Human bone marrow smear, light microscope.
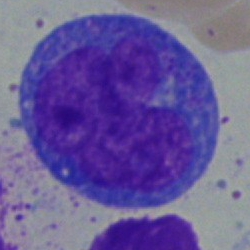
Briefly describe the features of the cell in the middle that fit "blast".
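What goes with a blast here is, first of all, the nucleus: it fills most of the cell.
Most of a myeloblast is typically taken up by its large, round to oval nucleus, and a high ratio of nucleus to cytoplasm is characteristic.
Look at the chromatin as well: it is finely stippled rather than coarsely clumped. The one thing that sits less well is the colour of the rim of cytoplasm around the nucleus, which is deep blue.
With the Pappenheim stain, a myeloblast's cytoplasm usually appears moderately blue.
Finally, there is a small clear vacuole in the cytoplasm at the lower left.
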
